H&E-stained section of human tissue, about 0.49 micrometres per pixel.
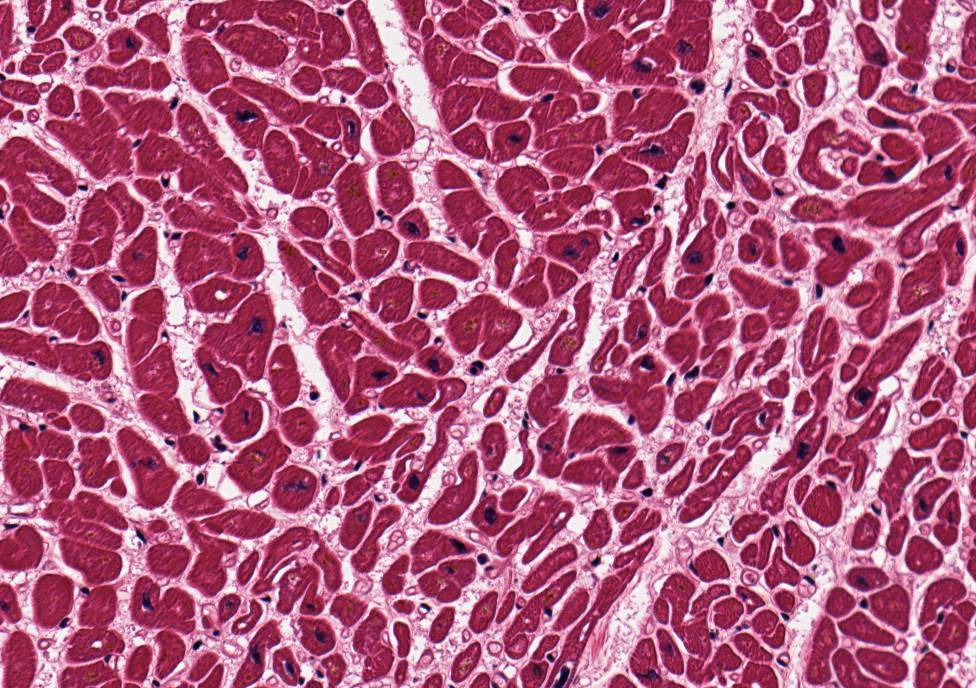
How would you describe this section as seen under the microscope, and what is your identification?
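Fibres: a single dark nucleus, central, where a nucleus is visible. Cytoplasm deep, fairly uniform red. Fine golden-brown granules within many fibres, often near the nucleus. Between fibres, thin, pale, loose pink interstitial tissue with small dark elongated nuclei. Tissue: left ventricle of the heart.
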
